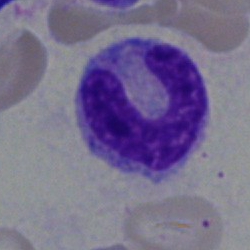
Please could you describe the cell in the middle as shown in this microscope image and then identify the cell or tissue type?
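The nucleus bends into a horseshoe around a pale central area, opening toward the top. Its purple chromatin is coarse and clumped, with darker patches. Pale greyish-lilac cytoplasm fills the notch and forms a thin rim. This is a band neutrophil.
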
